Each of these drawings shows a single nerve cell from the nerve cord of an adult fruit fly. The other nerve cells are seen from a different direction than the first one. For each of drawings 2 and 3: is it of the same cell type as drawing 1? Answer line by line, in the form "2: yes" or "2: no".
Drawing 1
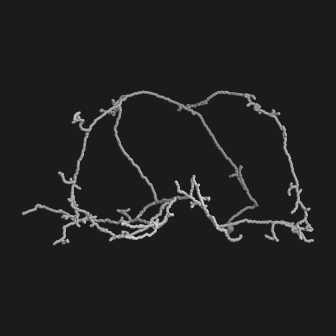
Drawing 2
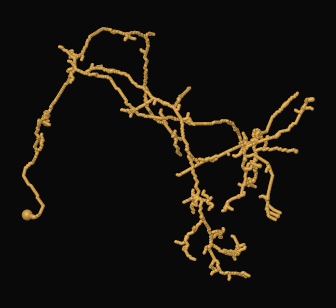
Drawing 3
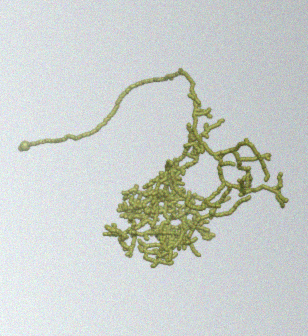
2: yes
3: no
